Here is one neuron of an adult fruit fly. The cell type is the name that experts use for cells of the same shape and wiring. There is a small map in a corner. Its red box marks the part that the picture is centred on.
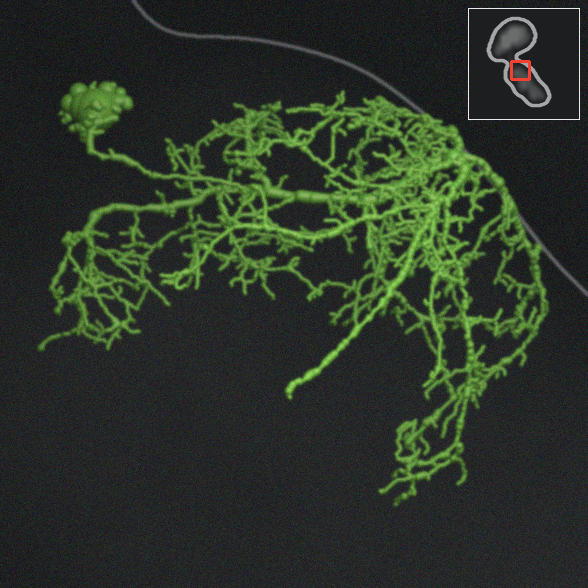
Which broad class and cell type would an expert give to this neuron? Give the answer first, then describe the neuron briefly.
It is a motor neuron of the nerve cord. It is of cell type Pleural remotor/abductor MN. More than a hundred branch ends can be seen. In this view it is about as wide as it is tall.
